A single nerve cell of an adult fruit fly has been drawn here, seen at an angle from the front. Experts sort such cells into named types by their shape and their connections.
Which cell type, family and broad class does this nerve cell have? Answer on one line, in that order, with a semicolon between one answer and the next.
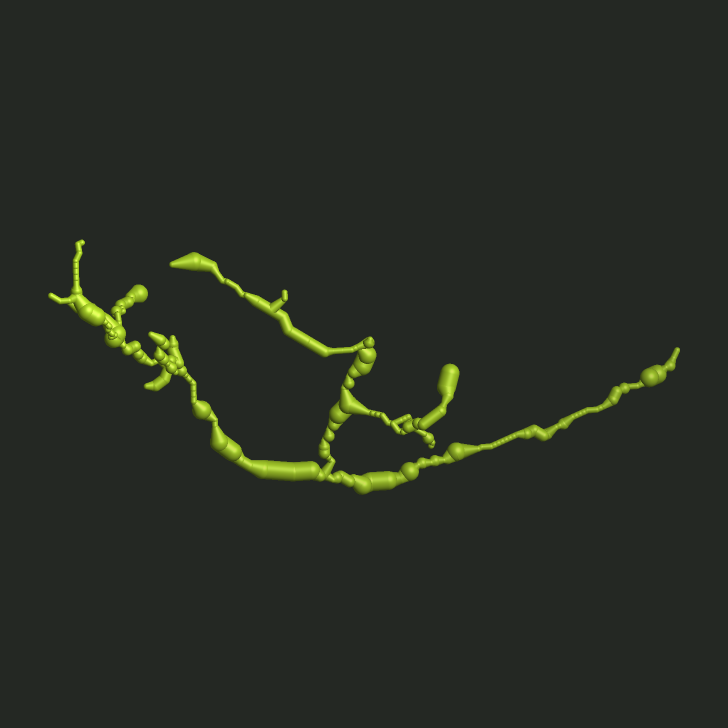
SNta25; class mechanosensory tactile; sensory neuron entering the nerve cord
